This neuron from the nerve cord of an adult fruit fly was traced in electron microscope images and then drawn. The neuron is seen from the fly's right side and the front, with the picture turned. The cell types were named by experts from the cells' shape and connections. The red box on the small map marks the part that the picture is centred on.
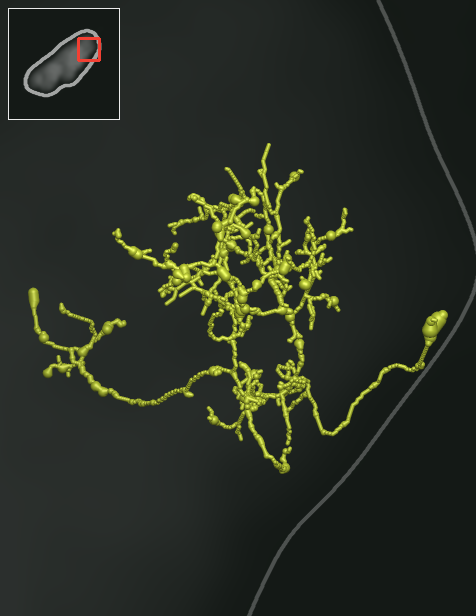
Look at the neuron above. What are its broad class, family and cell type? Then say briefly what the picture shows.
This is a nerve-cord intrinsic neuron. Its family is hemilineage 01B. It is of cell type IN01B041. Dozens of branch ends can be seen. In this view it is wider than it is tall.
